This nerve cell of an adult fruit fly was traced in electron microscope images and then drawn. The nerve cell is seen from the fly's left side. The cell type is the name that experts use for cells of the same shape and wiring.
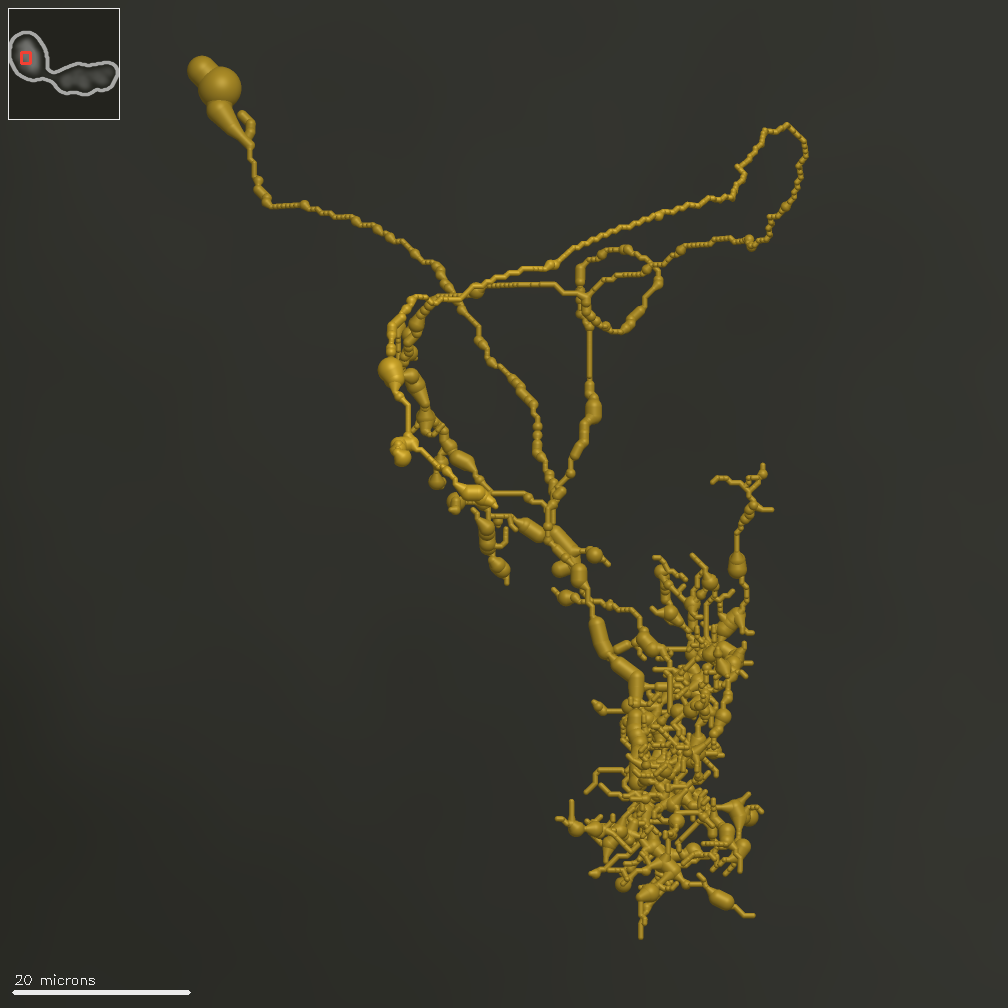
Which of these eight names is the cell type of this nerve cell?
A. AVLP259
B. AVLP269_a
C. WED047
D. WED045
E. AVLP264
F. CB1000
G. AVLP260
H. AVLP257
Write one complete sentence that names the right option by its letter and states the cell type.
The matching cell type for the nerve cell is option C, WED047.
